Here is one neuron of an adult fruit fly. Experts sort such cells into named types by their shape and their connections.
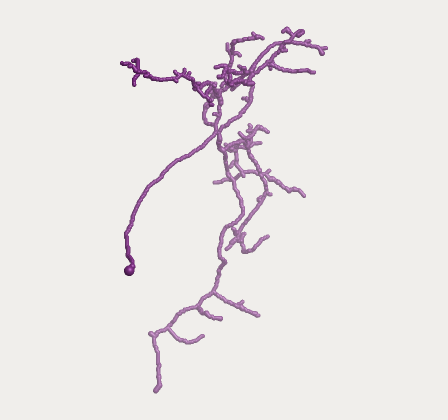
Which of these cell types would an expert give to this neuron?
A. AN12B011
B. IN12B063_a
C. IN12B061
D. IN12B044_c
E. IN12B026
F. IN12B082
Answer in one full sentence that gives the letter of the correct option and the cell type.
The cell type of the neuron is given by option C, IN12B061.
